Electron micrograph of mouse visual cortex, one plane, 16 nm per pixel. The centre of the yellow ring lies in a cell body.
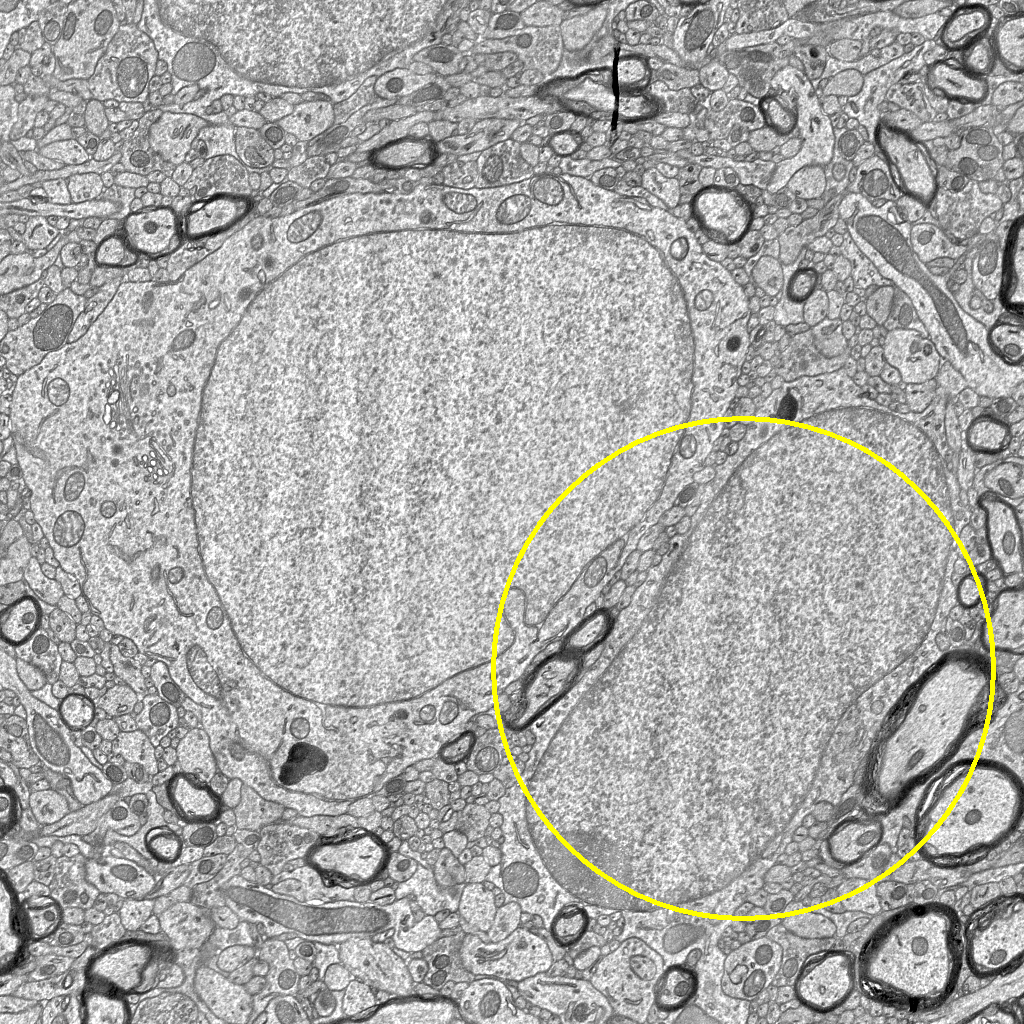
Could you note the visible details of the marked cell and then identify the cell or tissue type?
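Note first that the entire nuclear outline falls within the picture, and that it is smooth, without deep infoldings. Across most of the nucleus the chromatin is finely granular and fairly even. No distinct nucleolus can be seen. The marked cell is an astrocyte.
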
